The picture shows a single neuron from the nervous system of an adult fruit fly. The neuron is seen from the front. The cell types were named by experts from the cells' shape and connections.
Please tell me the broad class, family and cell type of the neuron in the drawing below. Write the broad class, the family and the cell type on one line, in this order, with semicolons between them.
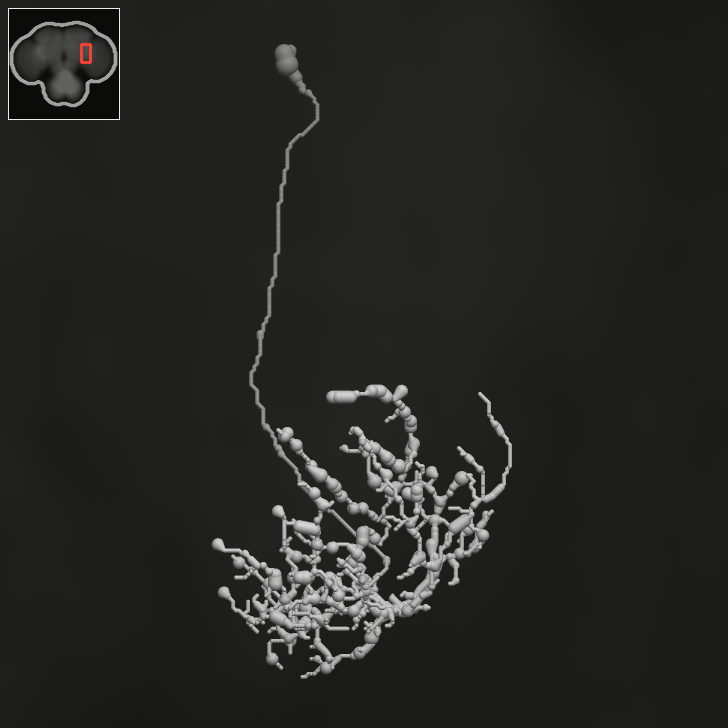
central-brain intrinsic neuron; hemilineage VLPp1; AVLP548_c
